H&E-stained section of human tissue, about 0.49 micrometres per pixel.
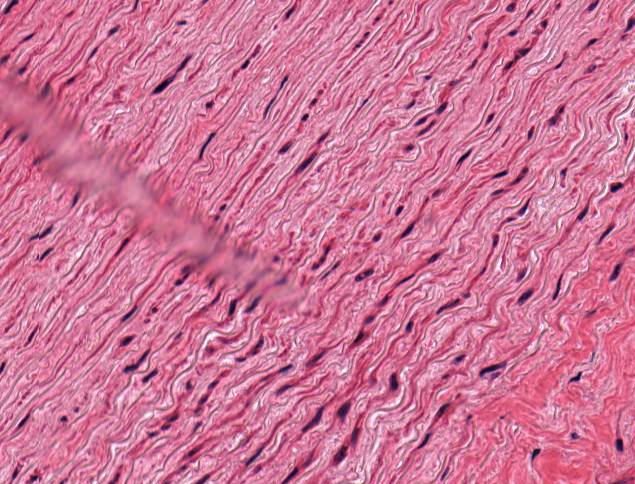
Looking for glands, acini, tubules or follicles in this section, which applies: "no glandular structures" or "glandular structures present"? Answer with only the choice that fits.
No glandular structures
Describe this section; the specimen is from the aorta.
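Look first at the fibres: they follow a regular wavy, crimped course, and they stain pink with eosin. Now find the nuclei. They are dark, thin and elongated, lying between the fibres and aligned along them. Notice how sparse they are; the fibres take up far more of the field than the cells do.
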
